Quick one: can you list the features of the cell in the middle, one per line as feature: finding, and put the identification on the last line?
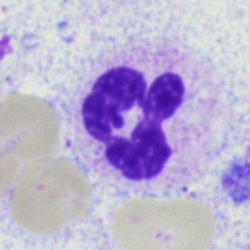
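Outline: roughly round, only faintly marked against the background
Chromatin: dark purple, coarsely clumped
Nucleoli: none I can see in the nucleus
Vacuoles: none seen in the cytoplasm
Name: segmented neutrophil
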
